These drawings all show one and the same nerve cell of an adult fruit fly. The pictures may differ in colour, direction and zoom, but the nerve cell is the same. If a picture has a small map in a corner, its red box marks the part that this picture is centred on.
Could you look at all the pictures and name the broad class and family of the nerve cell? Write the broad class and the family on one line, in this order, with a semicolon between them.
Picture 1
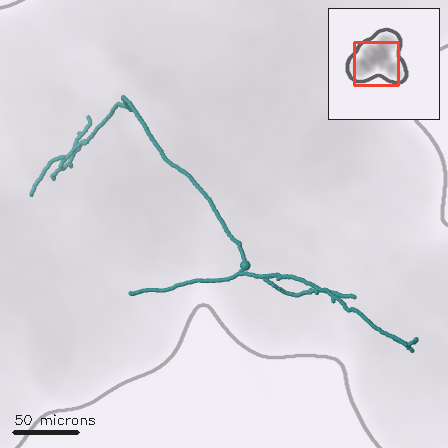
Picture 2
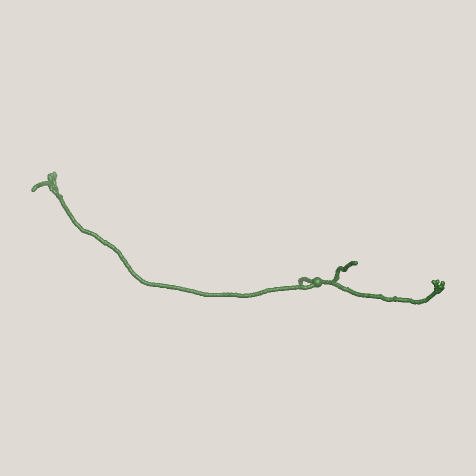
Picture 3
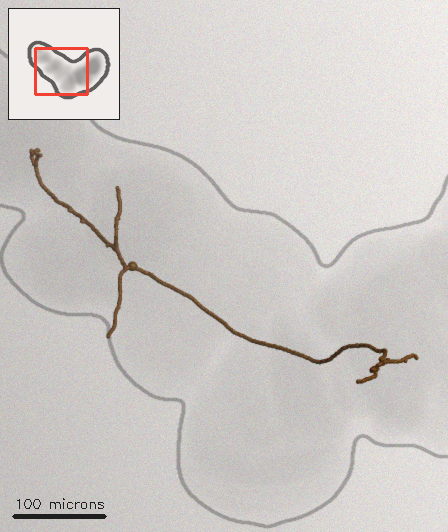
sensory neuron ascending to the brain; class mechanosensory proprioceptive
